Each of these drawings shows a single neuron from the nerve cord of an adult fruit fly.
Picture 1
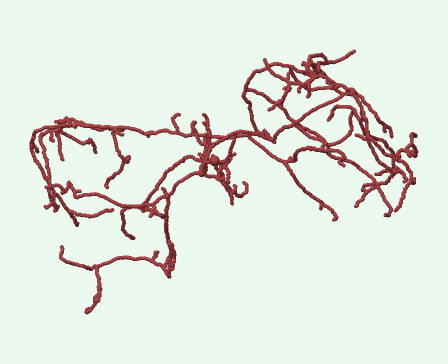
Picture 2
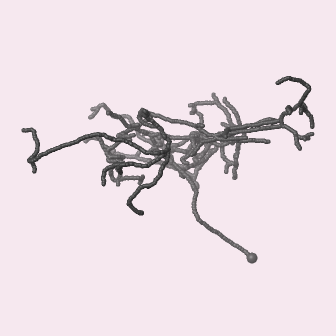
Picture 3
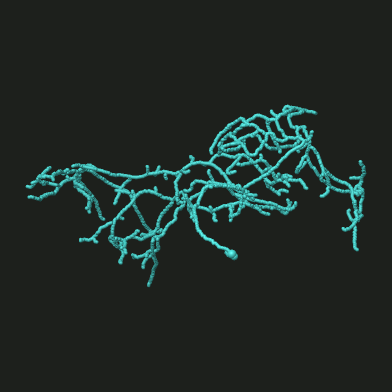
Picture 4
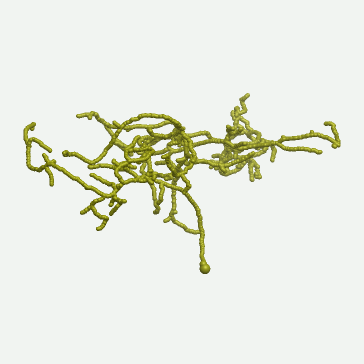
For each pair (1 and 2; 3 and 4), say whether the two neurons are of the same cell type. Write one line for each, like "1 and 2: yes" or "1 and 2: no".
1 and 2: no
3 and 4: no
